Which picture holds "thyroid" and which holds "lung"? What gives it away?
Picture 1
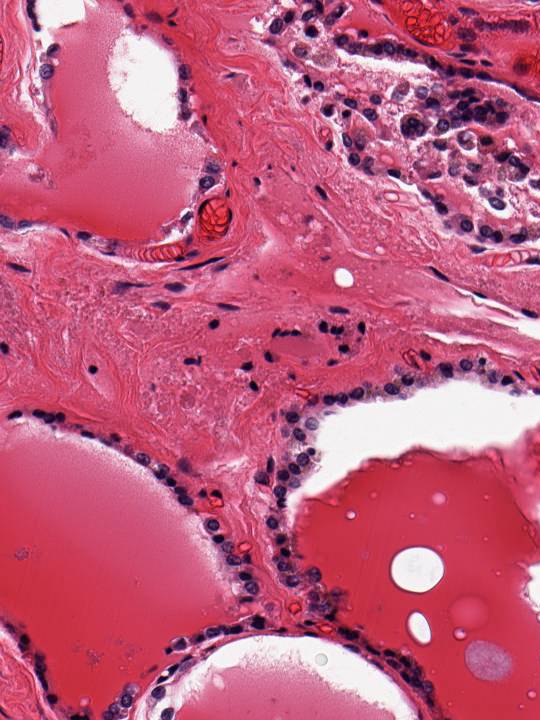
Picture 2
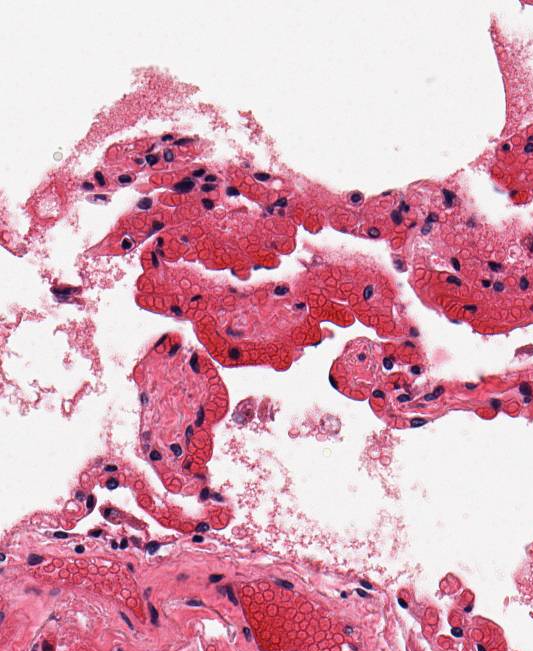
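Picture 1 is thyroid, picture 2 is lung. Point one, contents: picture 1 has large rounded follicles filled with homogeneous pink material; picture 2 has thin branching strands between wide empty spaces.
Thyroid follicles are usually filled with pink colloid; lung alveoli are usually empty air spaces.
Point two, lining: each follicle in picture 1 is lined by one layer of flattened to low cuboidal cells with small dark round nuclei.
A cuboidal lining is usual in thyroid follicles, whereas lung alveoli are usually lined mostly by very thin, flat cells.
Point three, blood: capillaries tightly packed with red blood cells largely fill the strands in picture 2.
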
